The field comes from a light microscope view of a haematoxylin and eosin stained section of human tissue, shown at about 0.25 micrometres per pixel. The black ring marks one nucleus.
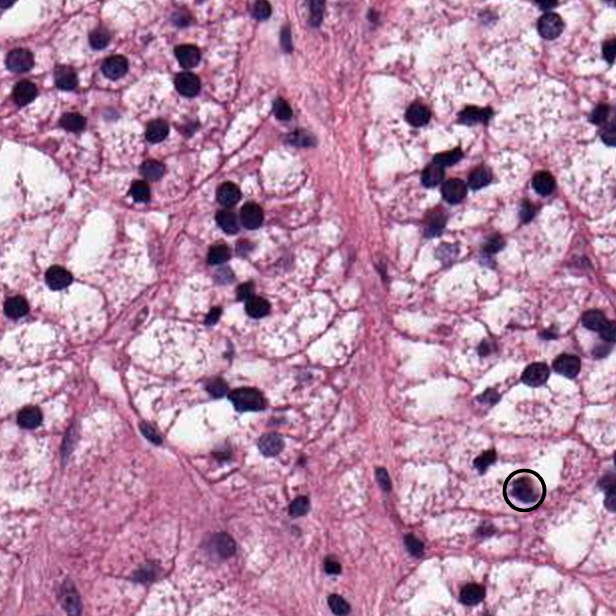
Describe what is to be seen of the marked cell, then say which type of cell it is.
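The nucleus is round and dark, stained fairly evenly throughout. The cytoplasm is pale and foamy, made of many clear vacuoles separated by fine pink strands. The cell lies within a nest of similar pale, foamy cells enclosed by thin pink septa. The marked cell is an adrenal cortical cell.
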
